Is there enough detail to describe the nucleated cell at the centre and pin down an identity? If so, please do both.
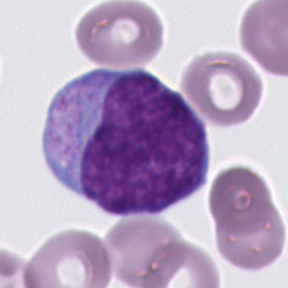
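Chromatin fine and evenly spread, no coarse dark clumps. Fine pinkish-purple granules scattered through the cytoplasm; no vacuoles. Surface without projections. Cell: atypical promyelocyte.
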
